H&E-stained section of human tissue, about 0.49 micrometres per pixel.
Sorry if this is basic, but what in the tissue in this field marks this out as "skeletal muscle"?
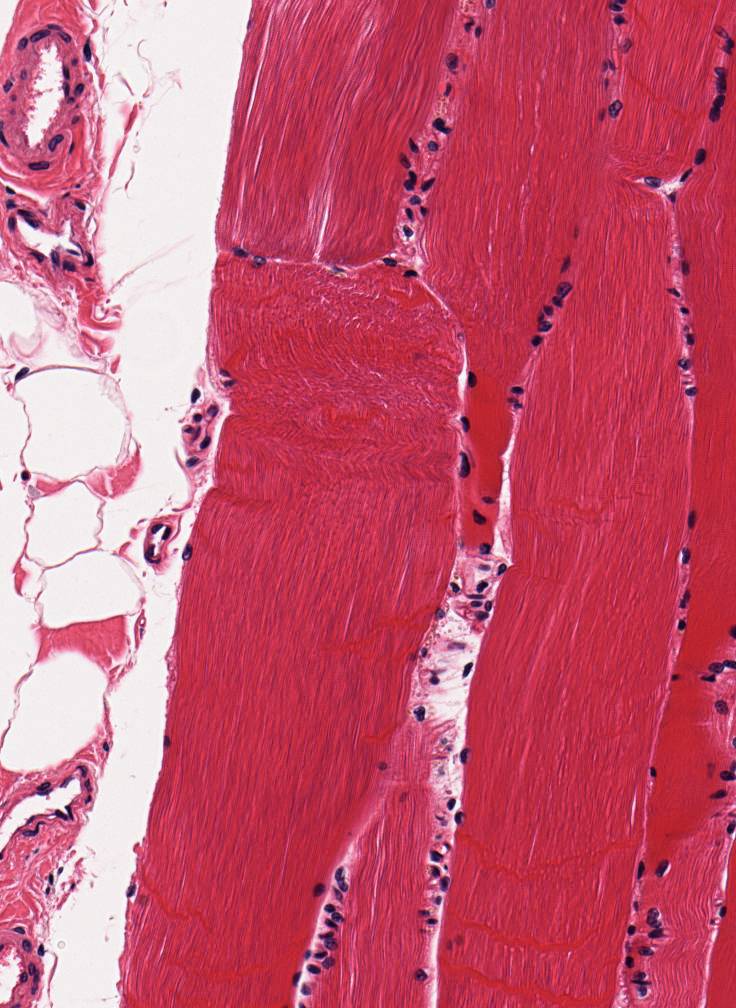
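Nuclear position goes with skeletal muscle: the nuclei lie at the edges of the fibres, just under their borders, rather than in their centres.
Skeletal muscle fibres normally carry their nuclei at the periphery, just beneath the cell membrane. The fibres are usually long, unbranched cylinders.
Many nuclei are strung along the length of each fibre, and they are small, dark, and flattened or oval. The fibre cytoplasm is deep pink-red, with fine fibrillar lines running lengthwise.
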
